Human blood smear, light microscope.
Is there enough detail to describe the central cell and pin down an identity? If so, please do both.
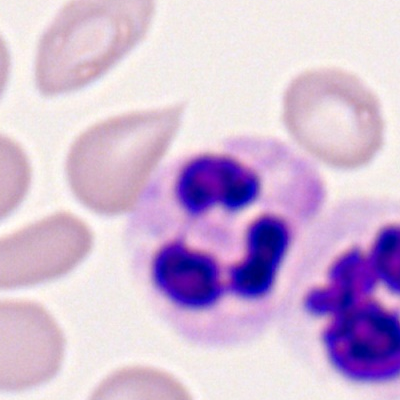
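Several separate lobes make up the nucleus, arranged in a loose ring around a pale centre. No nucleoli can be seen within it. The cytoplasm contains no large coarse orange granules. Answer: segmented neutrophil.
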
